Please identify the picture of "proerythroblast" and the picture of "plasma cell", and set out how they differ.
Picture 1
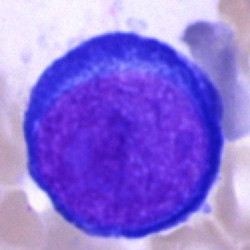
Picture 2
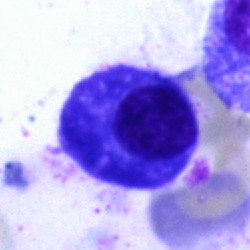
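Picture 1 shows a proerythroblast; picture 2 shows a plasma cell. The proerythroblast has a round outline, whereas the plasma cell has a smooth, oval one. In the proerythroblast the chromatin is finely granular and evenly distributed; in the plasma cell it is dense and dark purple. The cytoplasm of the proerythroblast is only a thin rim around the nucleus, while that of the plasma cell is abundant and forms a wide band to the left of a nucleus set off-centre toward the right.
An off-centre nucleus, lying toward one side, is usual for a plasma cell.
Both cells have deep blue cytoplasm in which no granules are visible, and no vacuoles are seen in the proerythroblast.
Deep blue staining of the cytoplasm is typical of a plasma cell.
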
